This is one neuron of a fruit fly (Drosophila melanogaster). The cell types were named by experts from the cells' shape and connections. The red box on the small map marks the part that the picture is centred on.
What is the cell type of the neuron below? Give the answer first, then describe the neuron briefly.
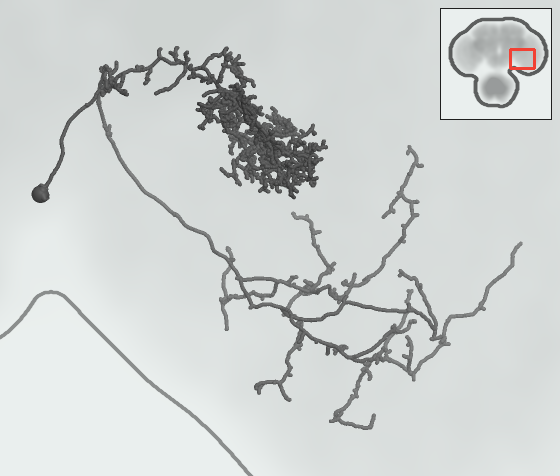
Its cell type is LOLP1. It is an optic-lobe intrinsic neuron. Its cell body lies on the left of the picture. The picture shows dozens of branch ends.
